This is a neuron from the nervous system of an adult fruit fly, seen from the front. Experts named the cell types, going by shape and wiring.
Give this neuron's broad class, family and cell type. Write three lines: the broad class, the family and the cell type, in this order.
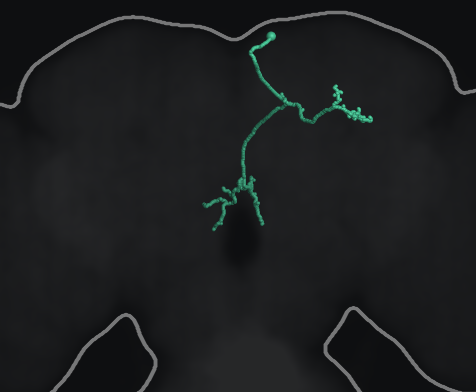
central-brain intrinsic neuron
hemilineage SMPad2
PS008_b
